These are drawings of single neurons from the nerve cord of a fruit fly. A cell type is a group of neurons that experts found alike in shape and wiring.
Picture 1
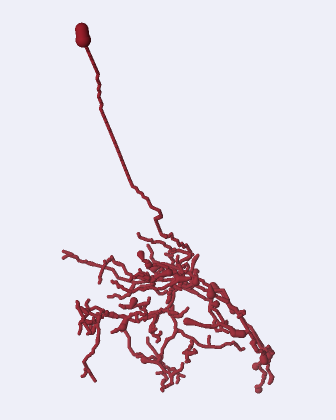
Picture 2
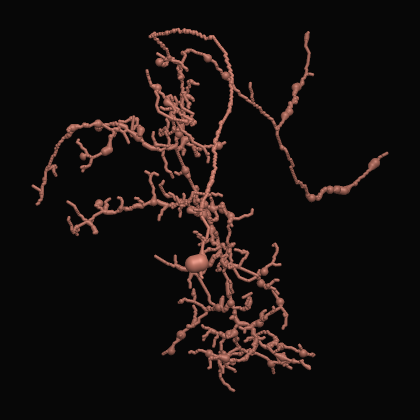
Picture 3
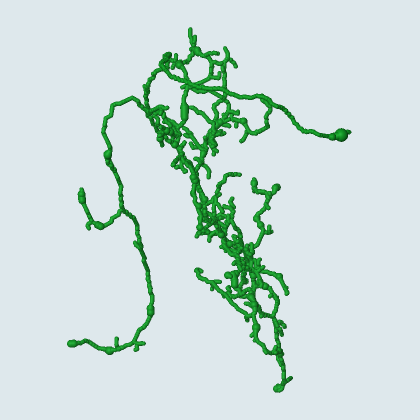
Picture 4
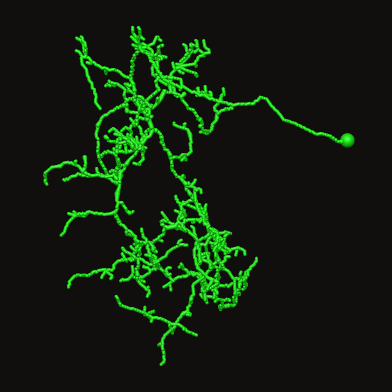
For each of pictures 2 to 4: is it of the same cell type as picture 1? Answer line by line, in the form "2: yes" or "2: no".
2: no
3: no
4: no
